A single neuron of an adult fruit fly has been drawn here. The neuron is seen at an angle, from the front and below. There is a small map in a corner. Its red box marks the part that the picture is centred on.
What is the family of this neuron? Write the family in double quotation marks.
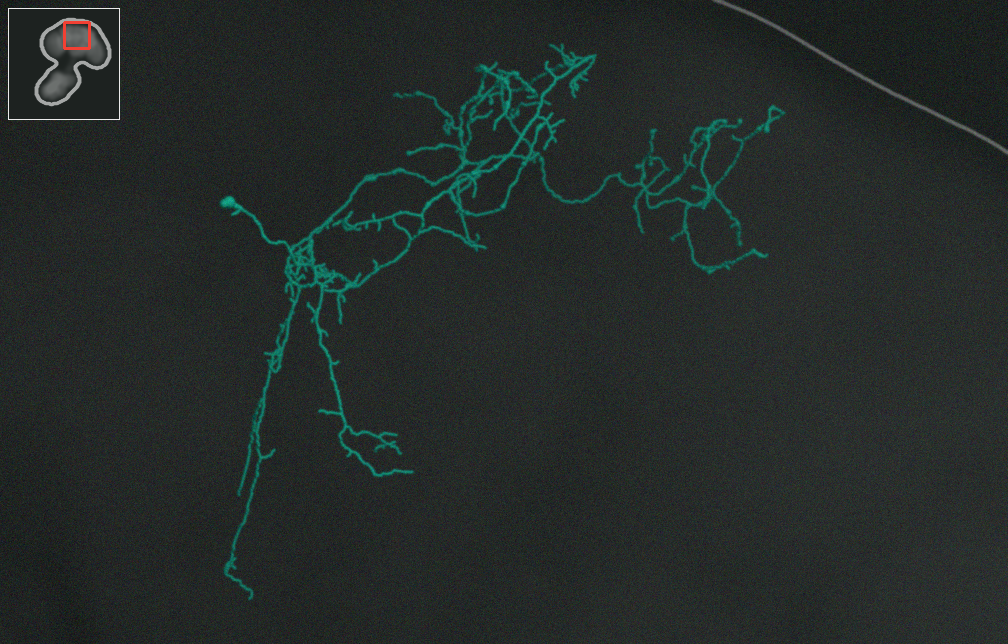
"hemilineage CREl1"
